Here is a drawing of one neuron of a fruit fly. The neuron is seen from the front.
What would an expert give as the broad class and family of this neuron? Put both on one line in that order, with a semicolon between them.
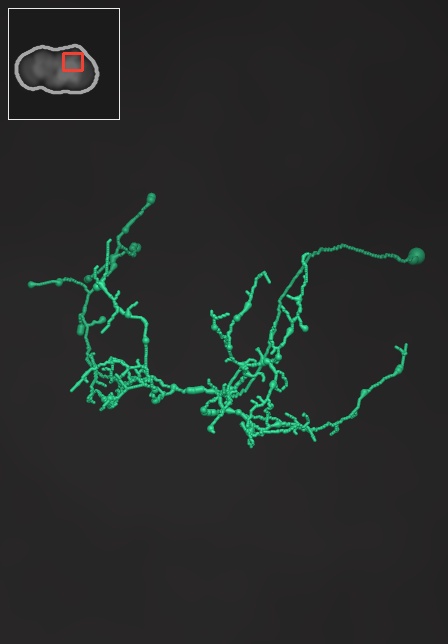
nerve-cord intrinsic neuron; hemilineage 12B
